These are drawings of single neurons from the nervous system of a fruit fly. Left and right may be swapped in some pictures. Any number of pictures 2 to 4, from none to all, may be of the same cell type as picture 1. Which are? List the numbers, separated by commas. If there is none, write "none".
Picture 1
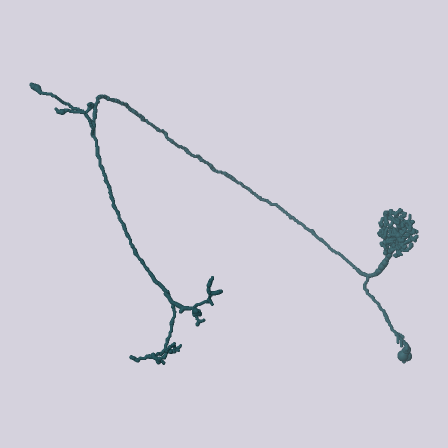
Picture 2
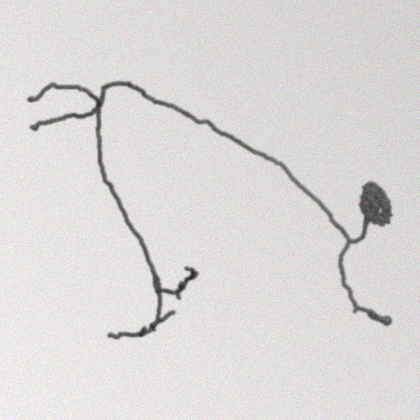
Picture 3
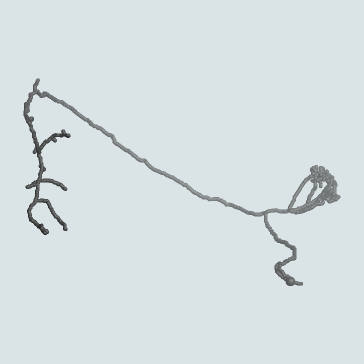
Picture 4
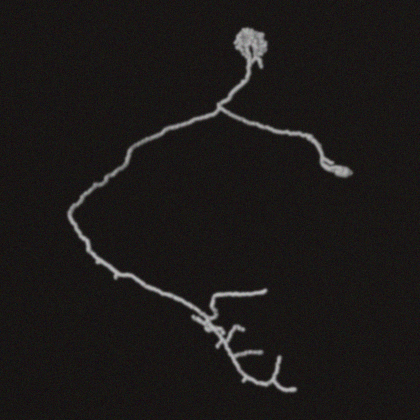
2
